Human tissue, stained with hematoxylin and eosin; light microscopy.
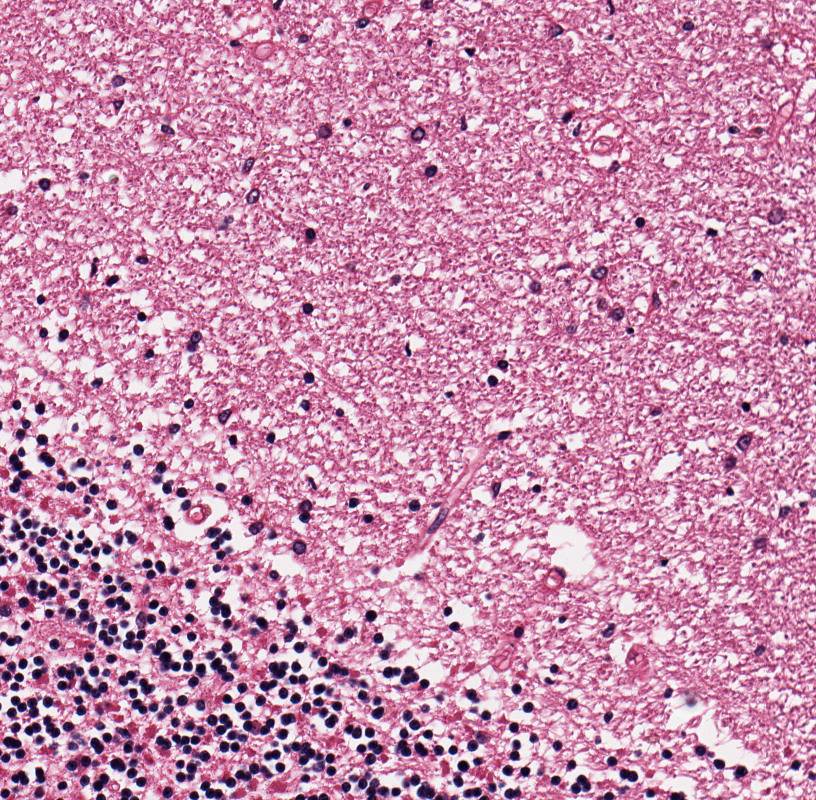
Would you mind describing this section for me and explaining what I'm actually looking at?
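A band of crowded small dark nuclei occupies the lower-left corner; elsewhere, pale pink tissue holds sparse nuclei. The border runs diagonally from the left edge toward the lower right. Dense-zone nuclei are small, round and dark, with little visible cytoplasm. This section is cerebellum.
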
